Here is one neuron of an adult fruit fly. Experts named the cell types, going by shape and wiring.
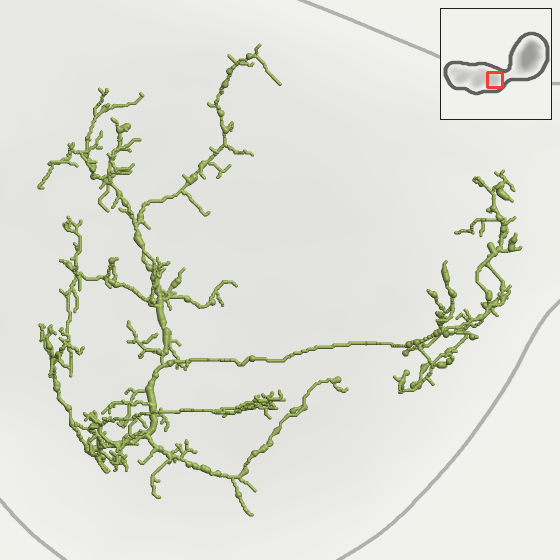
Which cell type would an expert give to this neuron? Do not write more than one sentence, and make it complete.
Belonging to the cell type IN20A.22A008 is this neuron.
